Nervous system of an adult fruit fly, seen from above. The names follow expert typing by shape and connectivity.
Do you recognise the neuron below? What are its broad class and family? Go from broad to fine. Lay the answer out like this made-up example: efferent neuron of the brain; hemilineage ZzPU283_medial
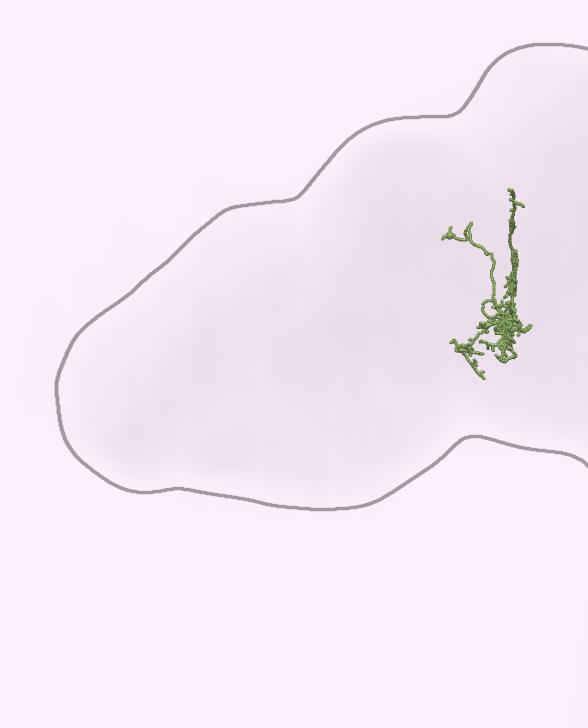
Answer: central-brain intrinsic neuron; hemilineage WEDa1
